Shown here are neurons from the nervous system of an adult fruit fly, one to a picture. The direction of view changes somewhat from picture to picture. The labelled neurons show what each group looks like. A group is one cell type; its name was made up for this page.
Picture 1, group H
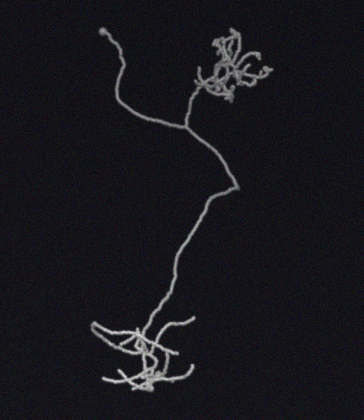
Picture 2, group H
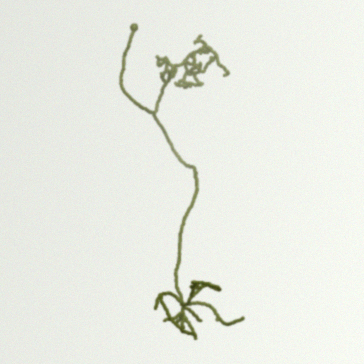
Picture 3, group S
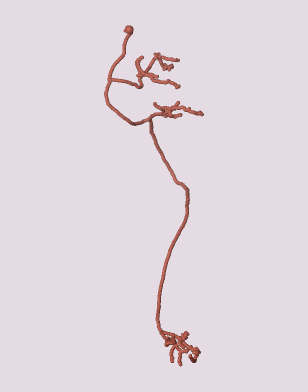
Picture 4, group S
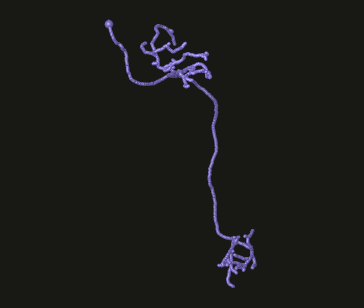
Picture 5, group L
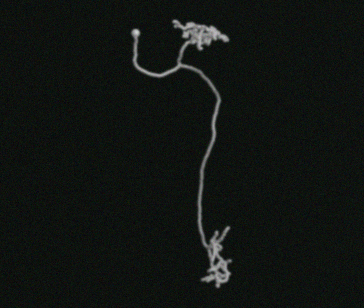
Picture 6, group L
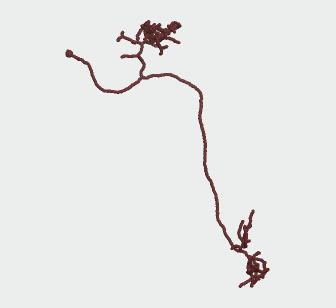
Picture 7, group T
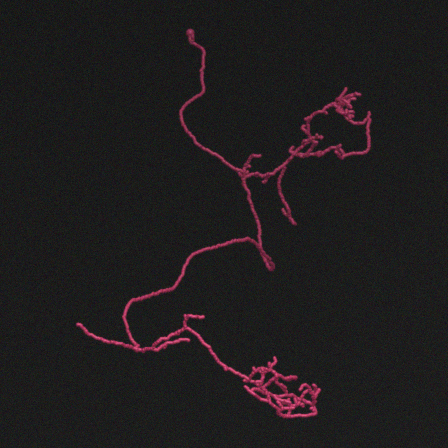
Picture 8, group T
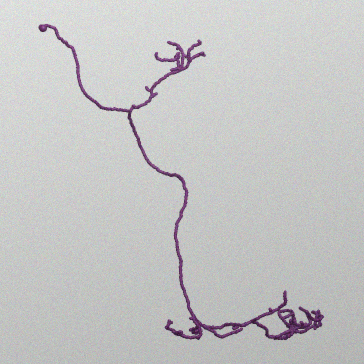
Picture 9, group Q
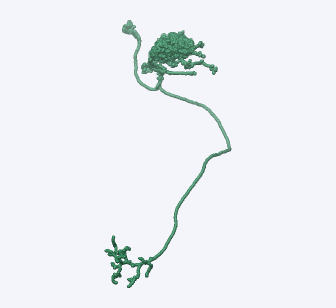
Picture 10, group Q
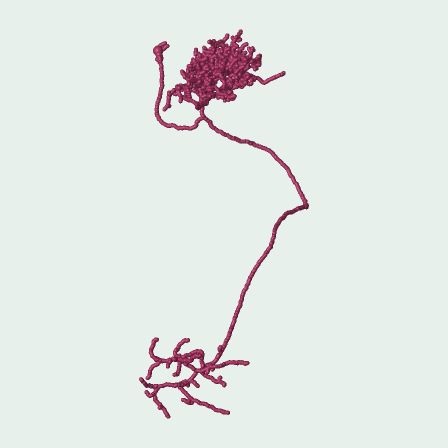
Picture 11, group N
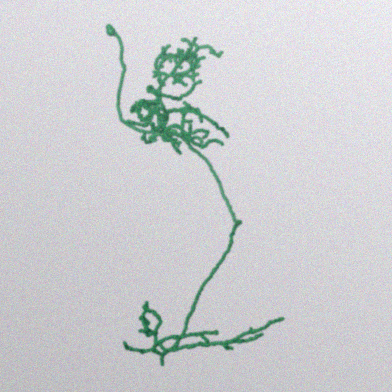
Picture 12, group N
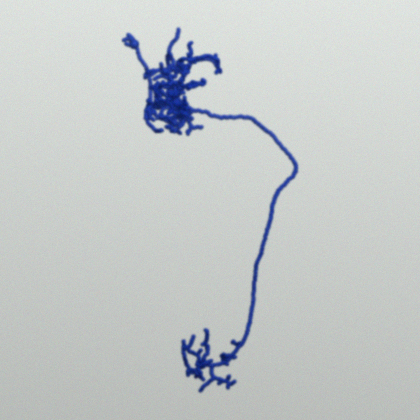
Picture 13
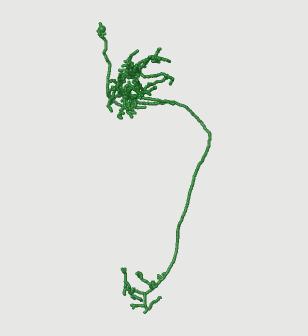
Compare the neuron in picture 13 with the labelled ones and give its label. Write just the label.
group N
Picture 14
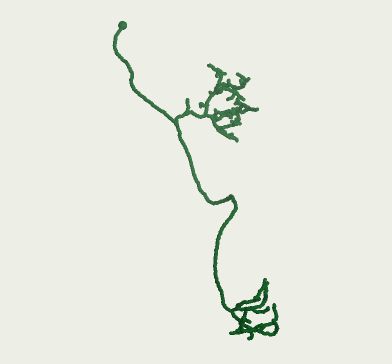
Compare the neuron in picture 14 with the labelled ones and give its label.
group L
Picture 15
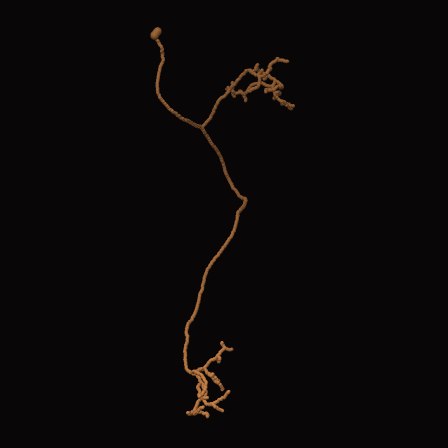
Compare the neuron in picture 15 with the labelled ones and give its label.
group L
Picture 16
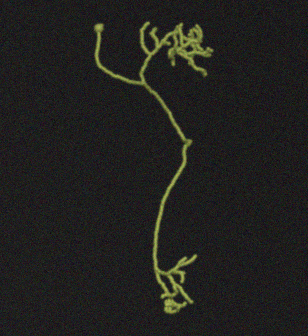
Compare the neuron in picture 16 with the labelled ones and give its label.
group L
